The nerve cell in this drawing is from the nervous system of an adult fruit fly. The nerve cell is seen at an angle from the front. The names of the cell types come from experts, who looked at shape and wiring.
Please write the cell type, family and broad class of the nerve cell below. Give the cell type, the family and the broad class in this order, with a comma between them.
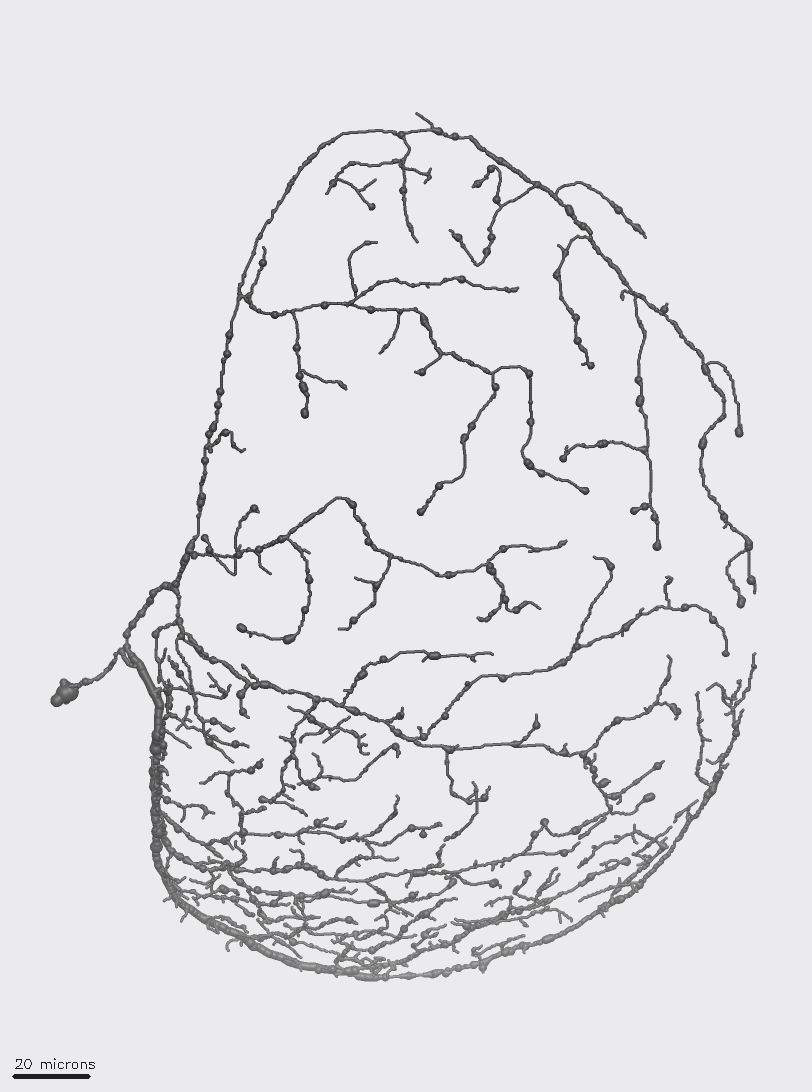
Cm33, Cm, optic-lobe intrinsic neuron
